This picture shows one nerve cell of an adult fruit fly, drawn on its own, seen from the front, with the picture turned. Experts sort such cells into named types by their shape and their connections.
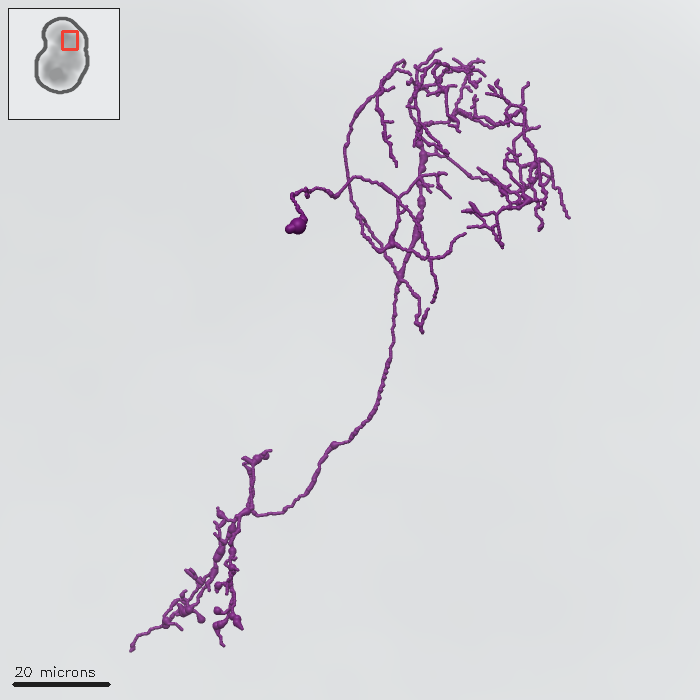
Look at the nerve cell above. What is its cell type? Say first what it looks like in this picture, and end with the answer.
From top to bottom in the picture it spans about 130 microns. Dozens of branch ends can be seen. Its broad class is central-brain intrinsic neuron. It is of cell type AOTU018.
